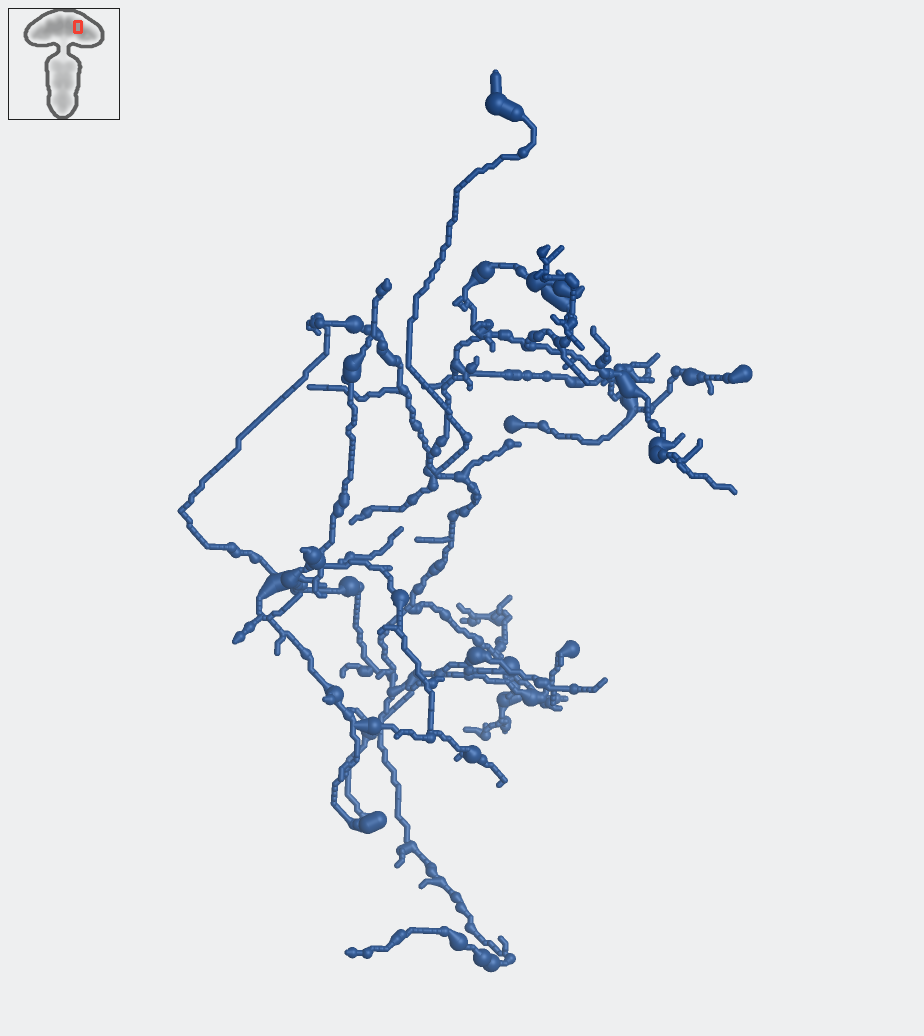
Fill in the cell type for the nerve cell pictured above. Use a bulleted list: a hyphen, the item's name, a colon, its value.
- cell type: SLP307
